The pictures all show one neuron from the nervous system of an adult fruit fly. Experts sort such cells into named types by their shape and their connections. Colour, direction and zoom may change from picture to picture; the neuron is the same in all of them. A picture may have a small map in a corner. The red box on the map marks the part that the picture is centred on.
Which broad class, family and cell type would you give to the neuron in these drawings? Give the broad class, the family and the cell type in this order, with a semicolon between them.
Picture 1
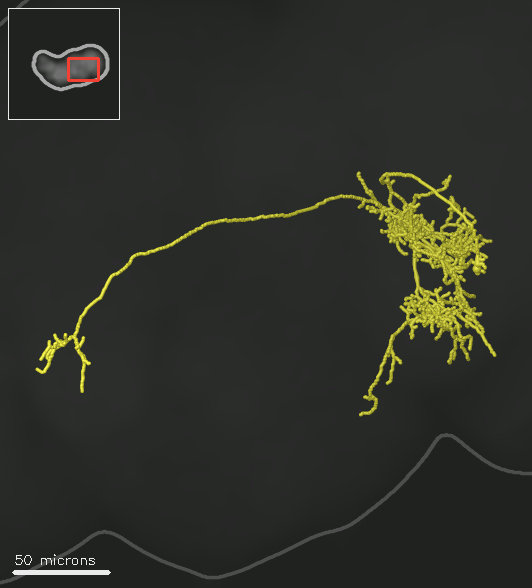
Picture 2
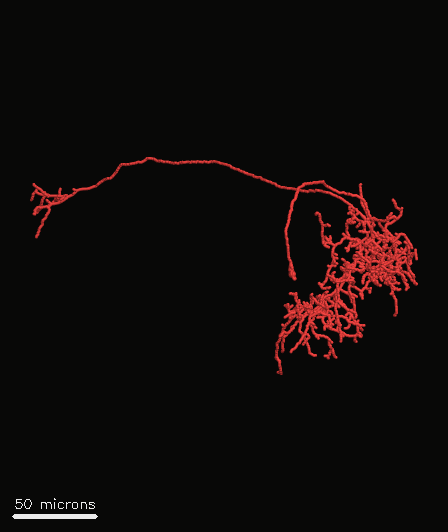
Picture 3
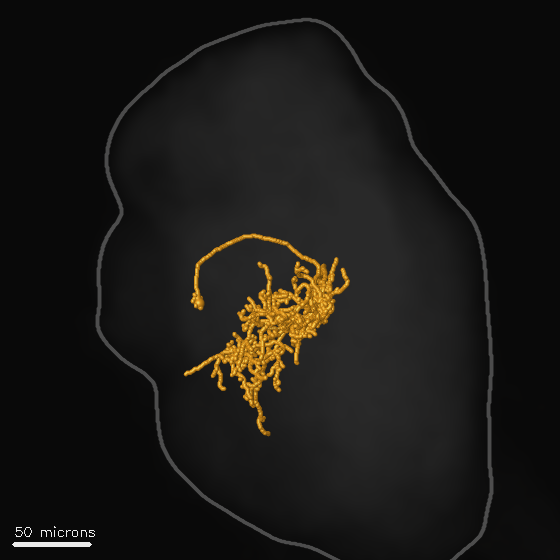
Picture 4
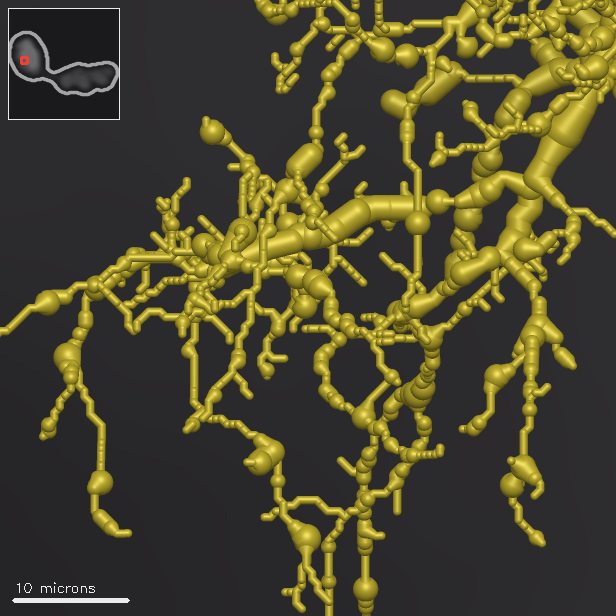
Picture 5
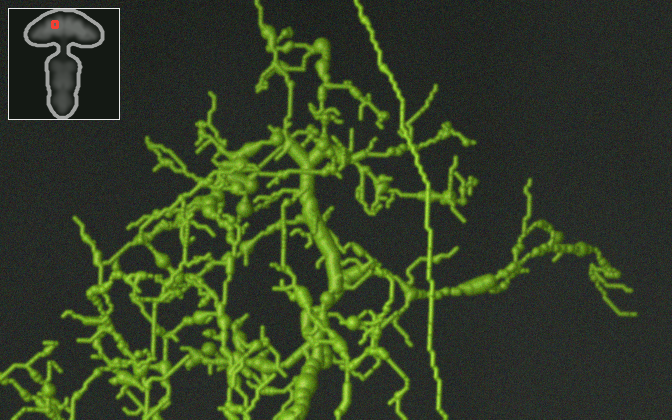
central-brain intrinsic neuron; hemilineage VLPa2; PVLP021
